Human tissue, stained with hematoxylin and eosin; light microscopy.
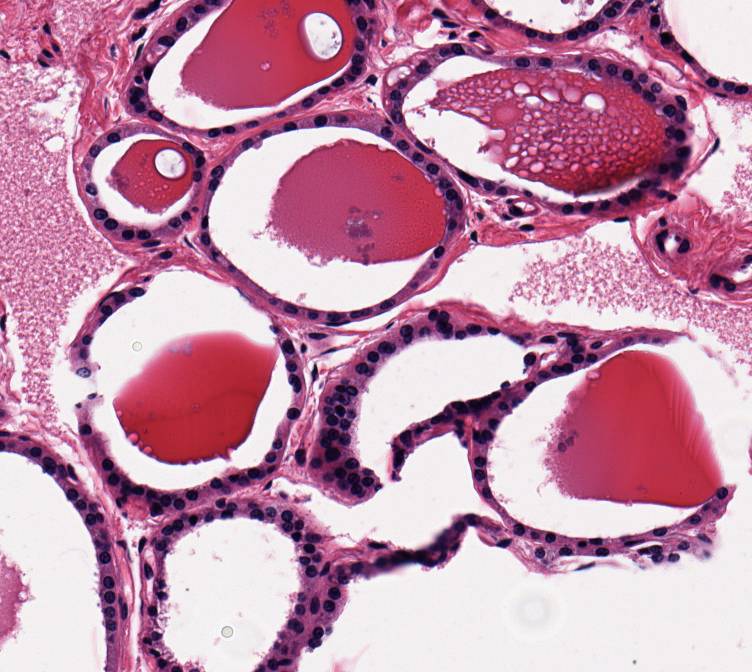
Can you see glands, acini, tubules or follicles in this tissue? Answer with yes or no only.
Yes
